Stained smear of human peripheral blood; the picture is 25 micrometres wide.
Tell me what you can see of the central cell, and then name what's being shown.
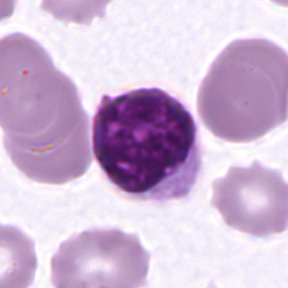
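Look at the nucleus first: it's round, about 9 micrometres across, and takes up roughly 80% of the cell's area. Its chromatin sits in coarse dark purple blocks with paler patches in between. What's left is a narrow rim of pale lilac cytoplasm, widest at the lower right and free of vacuoles. That's a plasma cell.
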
